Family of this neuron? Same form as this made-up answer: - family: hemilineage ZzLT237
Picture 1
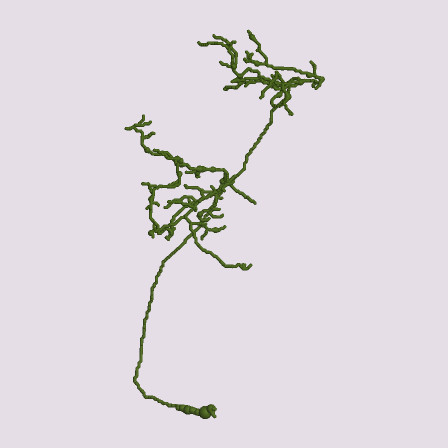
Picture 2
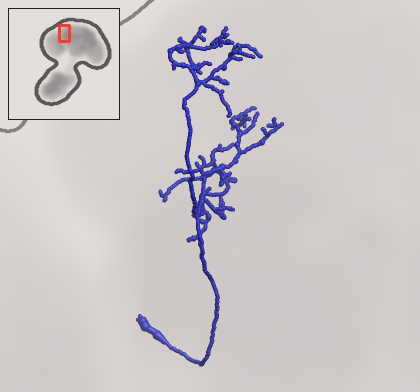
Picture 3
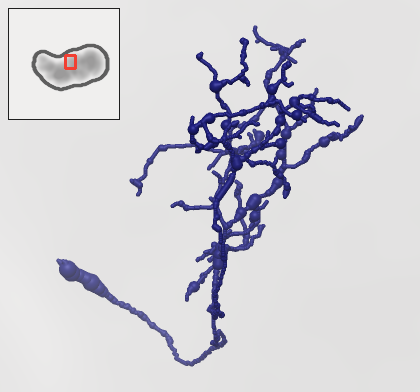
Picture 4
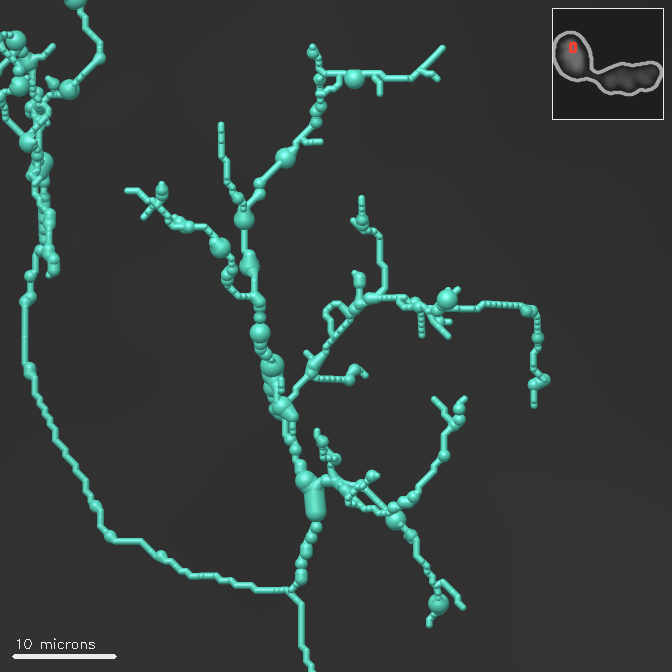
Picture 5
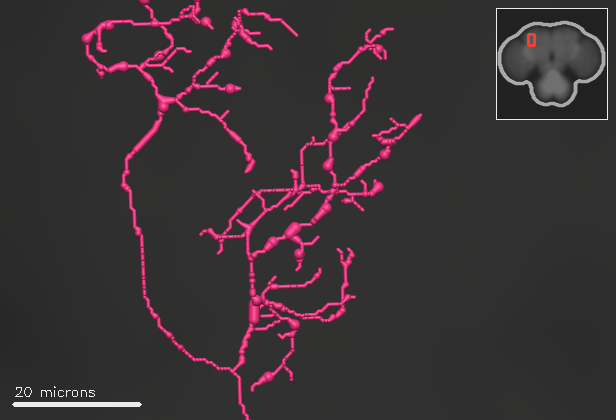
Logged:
- family: hemilineage VLPp&l1_anterior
